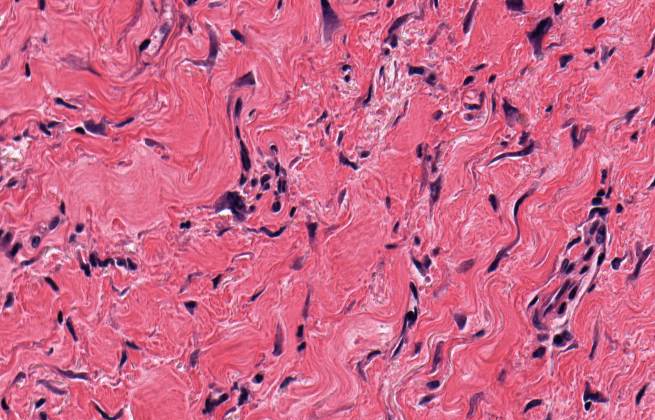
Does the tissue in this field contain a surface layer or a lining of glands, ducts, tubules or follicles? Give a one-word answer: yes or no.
No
